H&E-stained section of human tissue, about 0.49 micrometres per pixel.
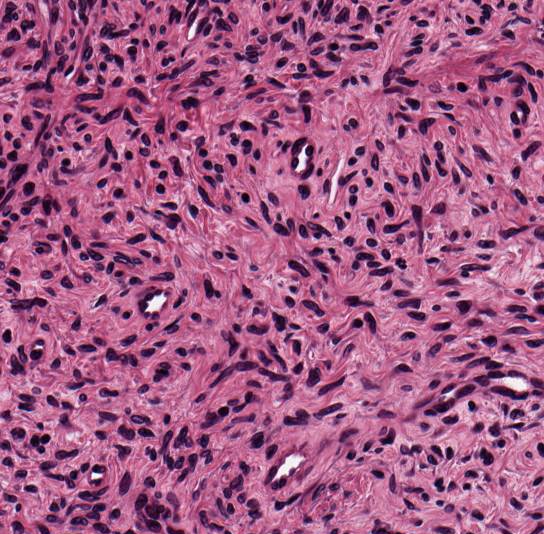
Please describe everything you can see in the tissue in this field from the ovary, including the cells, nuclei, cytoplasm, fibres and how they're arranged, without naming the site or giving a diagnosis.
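Look across the field and you'll see it is filled everywhere by spindle-shaped cells, arranged in short bundles that cross one another haphazardly. Their nuclei are elongated to oval and stain darkly. The cytoplasm is scant and pink, and the cell borders are indistinct. Between the cells, throughout, lie pink collagen fibres.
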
